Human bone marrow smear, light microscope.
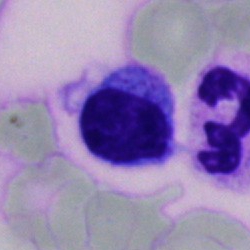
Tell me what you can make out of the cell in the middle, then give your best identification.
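First, the nucleus: it fills most of the cell. Second, its chromatin: dense and stained a deep dark purple. Third, nucleoli: none are visible. Fourth, the cytoplasm: no distinct coarse granules are seen in it. Last, the name: lymphocyte.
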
